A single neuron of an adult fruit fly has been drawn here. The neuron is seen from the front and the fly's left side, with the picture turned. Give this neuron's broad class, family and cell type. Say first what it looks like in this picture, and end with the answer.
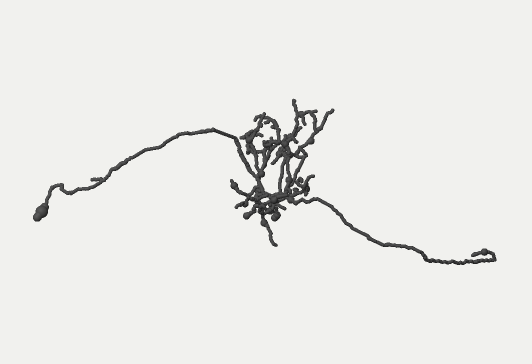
Its cell body lies on the left of the picture. In this view it is more than twice as wide as it is tall. Its broad class is central-brain intrinsic neuron. The name of its family is class CX. It is of cell type FC3_b.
